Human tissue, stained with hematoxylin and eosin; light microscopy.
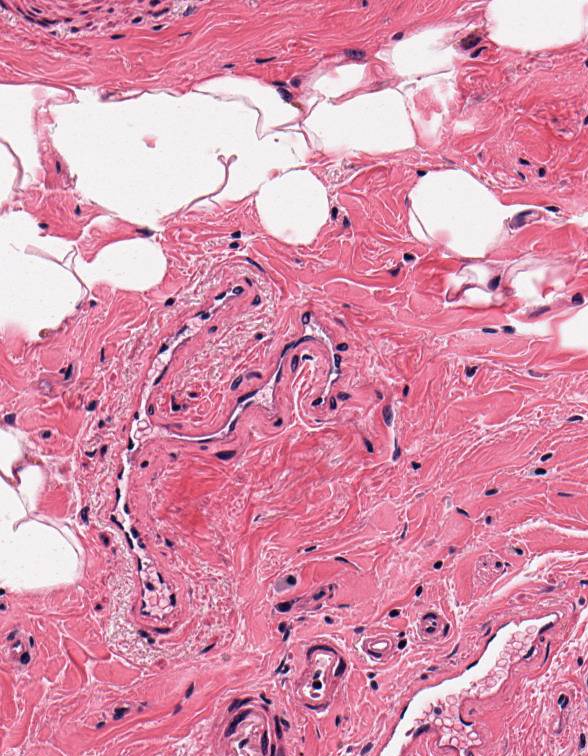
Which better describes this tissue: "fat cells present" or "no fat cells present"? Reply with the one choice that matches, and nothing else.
Fat cells present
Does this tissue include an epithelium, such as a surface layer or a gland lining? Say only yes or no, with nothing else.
No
